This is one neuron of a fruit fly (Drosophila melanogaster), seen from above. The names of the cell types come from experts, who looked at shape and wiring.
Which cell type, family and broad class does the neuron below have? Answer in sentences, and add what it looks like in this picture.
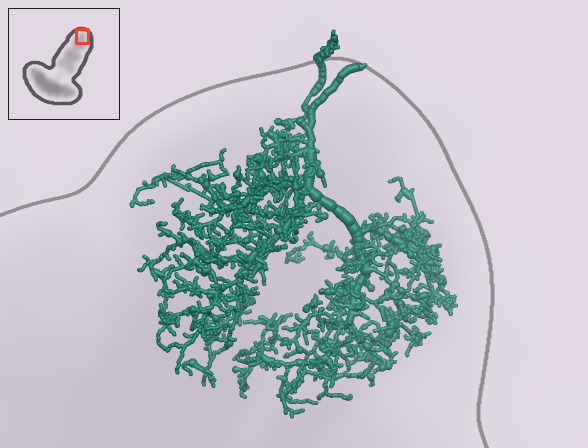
It is of cell type MNad62. Its family is MNad. This is a motor neuron of the nerve cord. The picture shows more than a hundred branch ends. As drawn here it is about as wide as it is tall.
